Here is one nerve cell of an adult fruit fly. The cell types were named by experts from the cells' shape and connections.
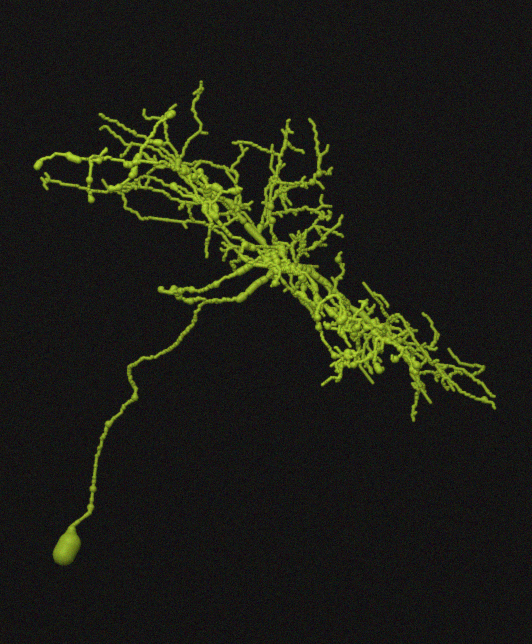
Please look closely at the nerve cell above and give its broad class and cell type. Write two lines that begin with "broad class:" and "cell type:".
broad class: central-brain intrinsic neuron
cell type: VES057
